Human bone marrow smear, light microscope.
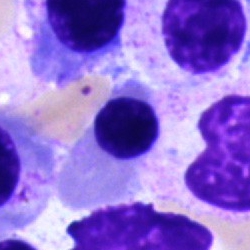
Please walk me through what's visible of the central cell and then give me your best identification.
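First, the chromatin: dense and very dark, with little visible texture. Second, the cytoplasm is pale greyish-blue and lies mostly below and to the left of the nucleus. Third, no granules are visible in the cytoplasm. Last, the name: erythroblast.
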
